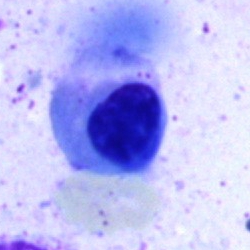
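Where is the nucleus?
Off-centre, toward the right side of the cell.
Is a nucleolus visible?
No, none can be seen.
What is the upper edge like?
Indistinct, blending into a hazy blue area.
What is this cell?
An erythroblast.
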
